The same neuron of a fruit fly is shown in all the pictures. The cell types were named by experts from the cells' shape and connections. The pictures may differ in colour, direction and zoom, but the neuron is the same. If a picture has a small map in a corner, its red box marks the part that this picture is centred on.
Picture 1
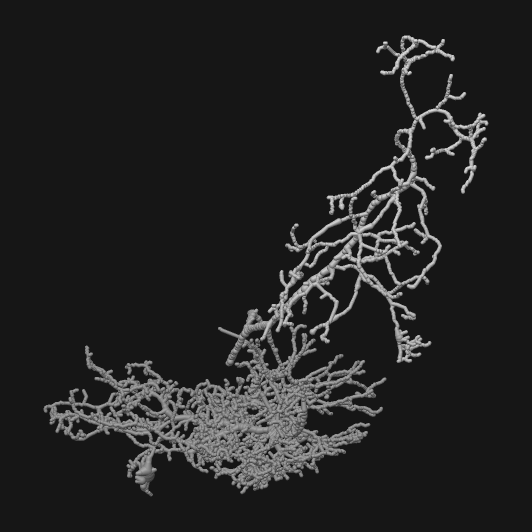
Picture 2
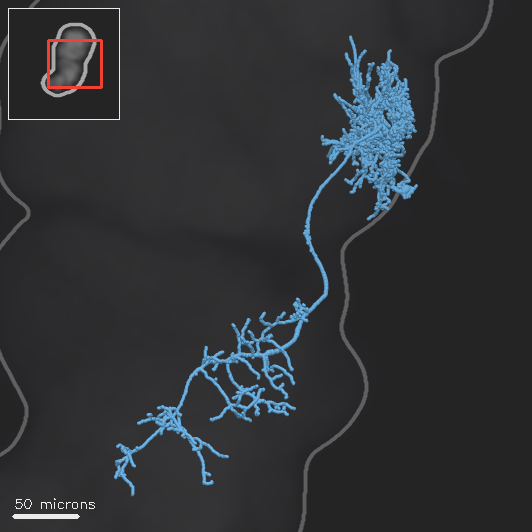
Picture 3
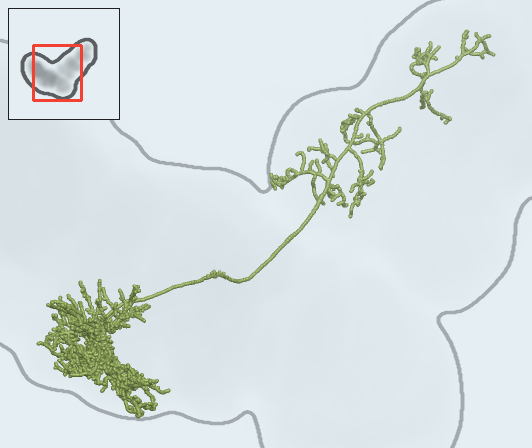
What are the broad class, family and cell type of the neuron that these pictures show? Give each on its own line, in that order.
descending neuron
DNg
DNg37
